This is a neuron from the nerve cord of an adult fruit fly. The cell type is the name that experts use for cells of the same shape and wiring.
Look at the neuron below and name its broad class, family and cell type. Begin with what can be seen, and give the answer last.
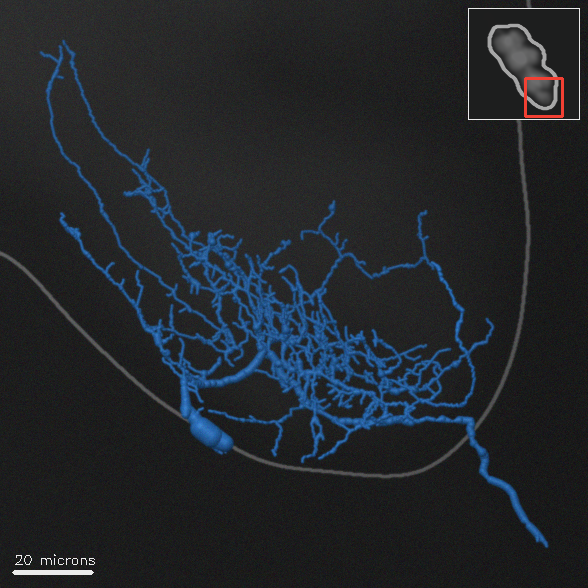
By the scale bar it is about 130 microns wide in this view. More than a hundred branch ends can be seen. Its broad class is motor neuron of the nerve cord. The family is MNad. It is of cell type MNad09.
